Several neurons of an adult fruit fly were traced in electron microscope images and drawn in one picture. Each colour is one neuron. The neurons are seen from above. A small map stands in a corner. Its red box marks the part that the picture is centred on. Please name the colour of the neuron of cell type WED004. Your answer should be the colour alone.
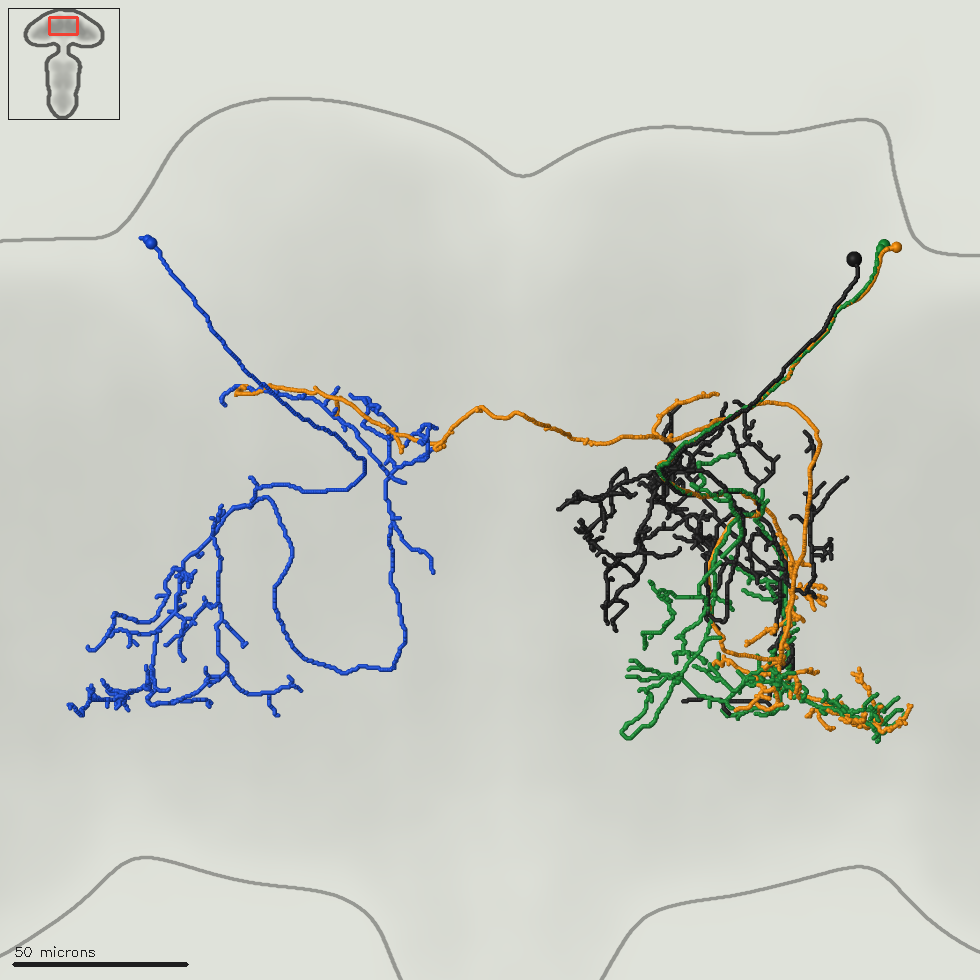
orange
